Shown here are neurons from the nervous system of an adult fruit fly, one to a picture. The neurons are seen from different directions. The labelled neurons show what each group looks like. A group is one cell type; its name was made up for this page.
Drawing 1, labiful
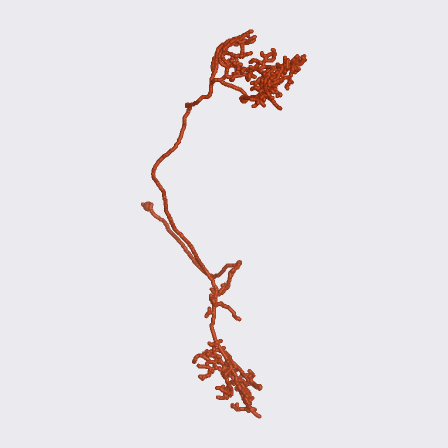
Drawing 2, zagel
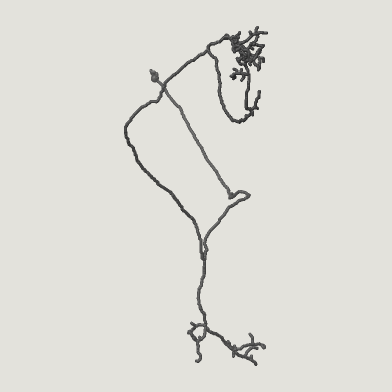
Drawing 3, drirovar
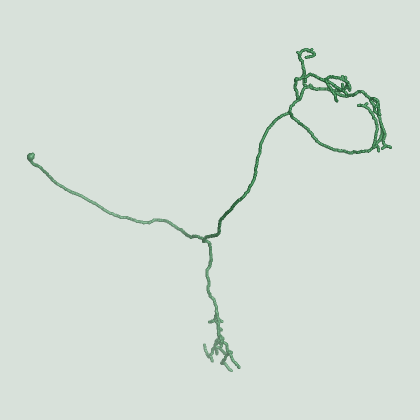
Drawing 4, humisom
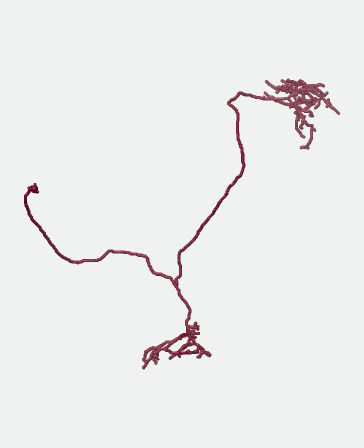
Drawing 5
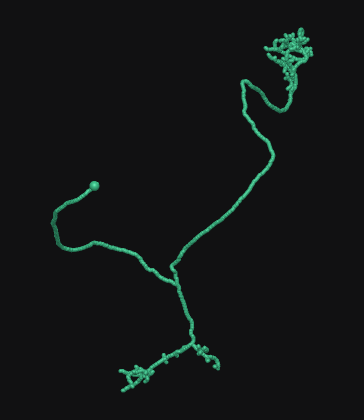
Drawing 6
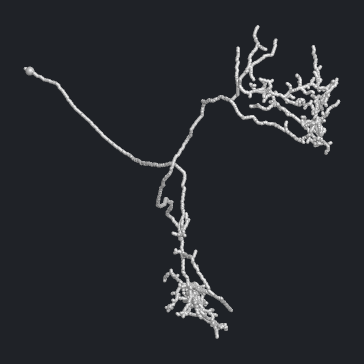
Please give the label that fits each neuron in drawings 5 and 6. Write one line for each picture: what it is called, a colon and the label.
5: zagel
6: labiful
